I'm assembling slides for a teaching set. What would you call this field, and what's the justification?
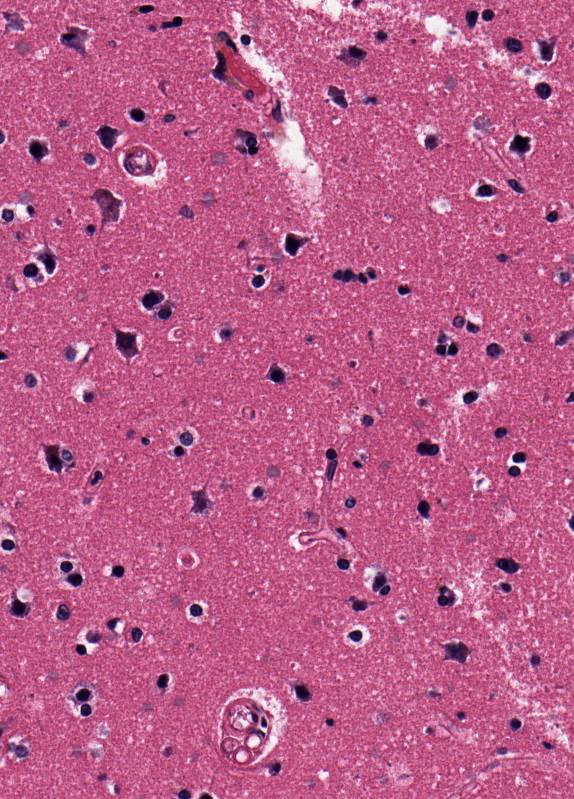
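That's cerebral cortex: a finely granular, fibrillary pink background with cells scattered singly and no glands, tubules or epithelium.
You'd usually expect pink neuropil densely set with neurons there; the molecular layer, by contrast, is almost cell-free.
Angular cells with dark, shrunken nuclei and dense cytoplasm turn up throughout, and a vessel runs obliquely down from top centre.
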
